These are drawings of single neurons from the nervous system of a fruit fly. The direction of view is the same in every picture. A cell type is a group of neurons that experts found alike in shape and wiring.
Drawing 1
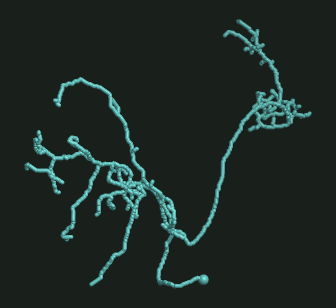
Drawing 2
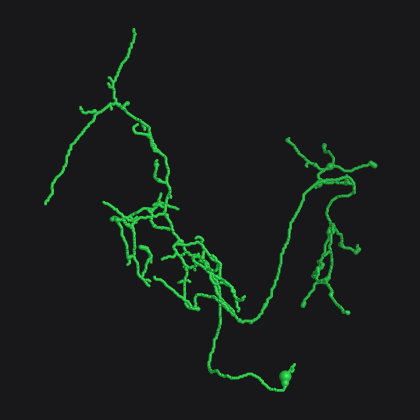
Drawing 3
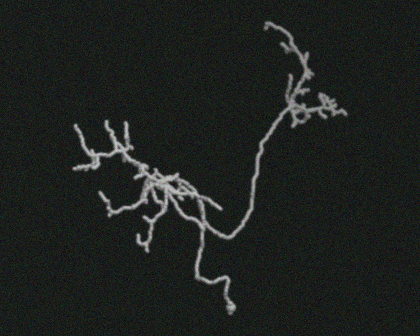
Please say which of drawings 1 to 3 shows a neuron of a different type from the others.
Drawing 2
